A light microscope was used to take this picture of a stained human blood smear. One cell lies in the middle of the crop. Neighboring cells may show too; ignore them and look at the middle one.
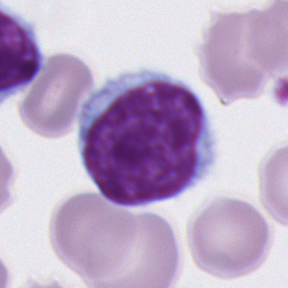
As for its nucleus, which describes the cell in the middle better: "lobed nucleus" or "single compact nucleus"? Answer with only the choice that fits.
Single compact nucleus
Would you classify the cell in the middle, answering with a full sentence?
The crop's centre is taken up by a typical lymphocyte.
